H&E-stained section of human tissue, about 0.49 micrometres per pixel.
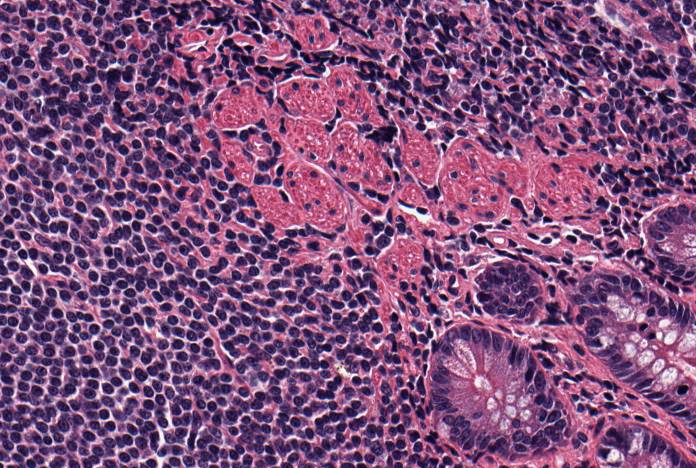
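Terminal ileum, haematoxylin and eosin stained section. Sheets of densely packed small round cells fill the left half and most of the centre of the field. These cells have round, darkly stained nuclei with very scant cytoplasm and look much alike in size and shape across the sheet. The glands are lined by columnar epithelium containing goblet cells with pale mucin vacuoles.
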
